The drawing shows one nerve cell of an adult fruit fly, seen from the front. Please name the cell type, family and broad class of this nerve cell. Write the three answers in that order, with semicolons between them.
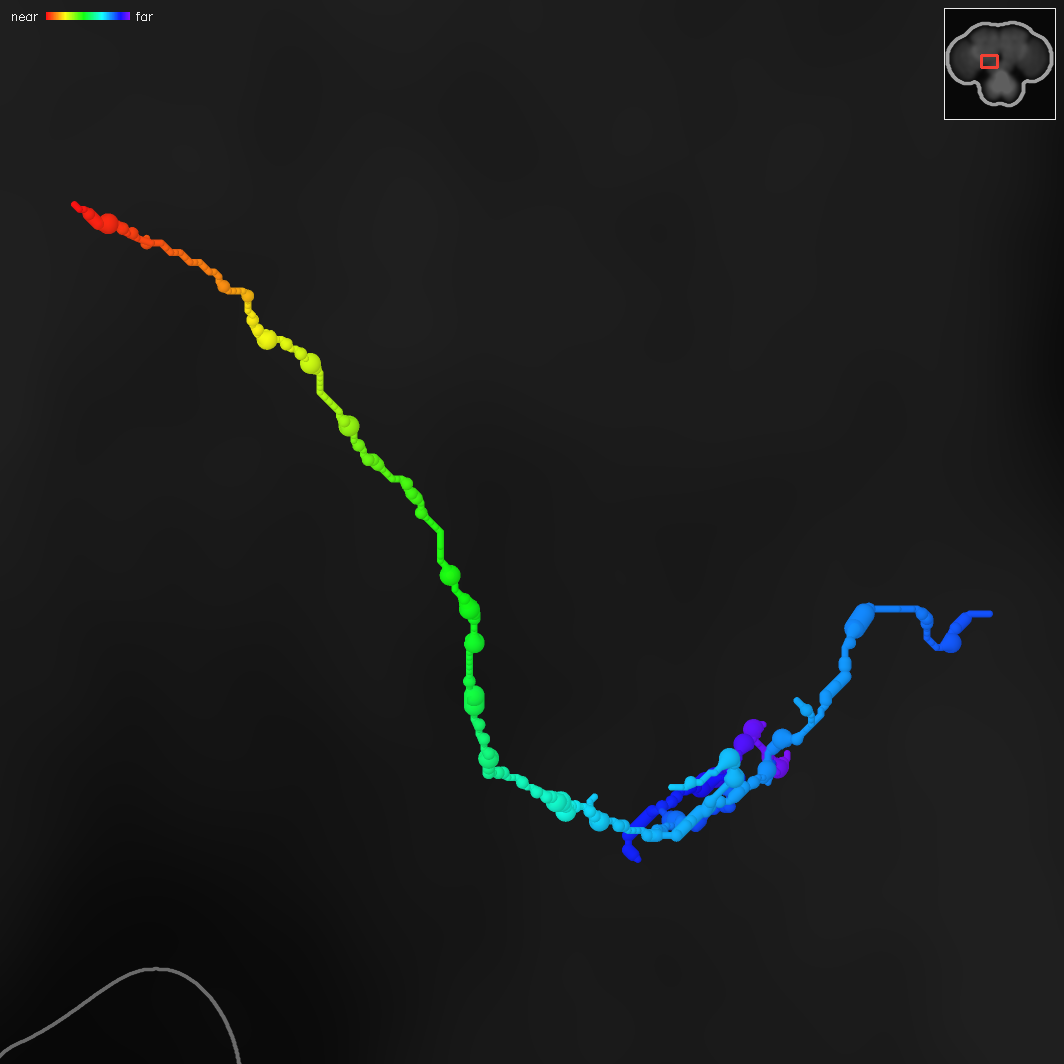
JO-EV3; class mechanosensory; sensory neuron entering the brain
